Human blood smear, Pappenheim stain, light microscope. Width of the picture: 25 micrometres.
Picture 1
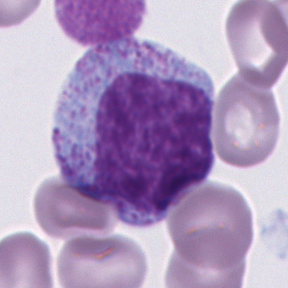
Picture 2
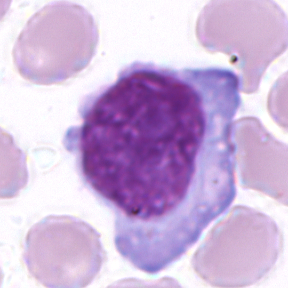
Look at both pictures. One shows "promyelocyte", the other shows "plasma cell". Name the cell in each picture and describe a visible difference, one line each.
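Picture 1: promyelocyte. The cytoplasm is sprinkled with many fine purple granules.
Picture 2: plasma cell. The cytoplasm shows no distinct granules.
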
